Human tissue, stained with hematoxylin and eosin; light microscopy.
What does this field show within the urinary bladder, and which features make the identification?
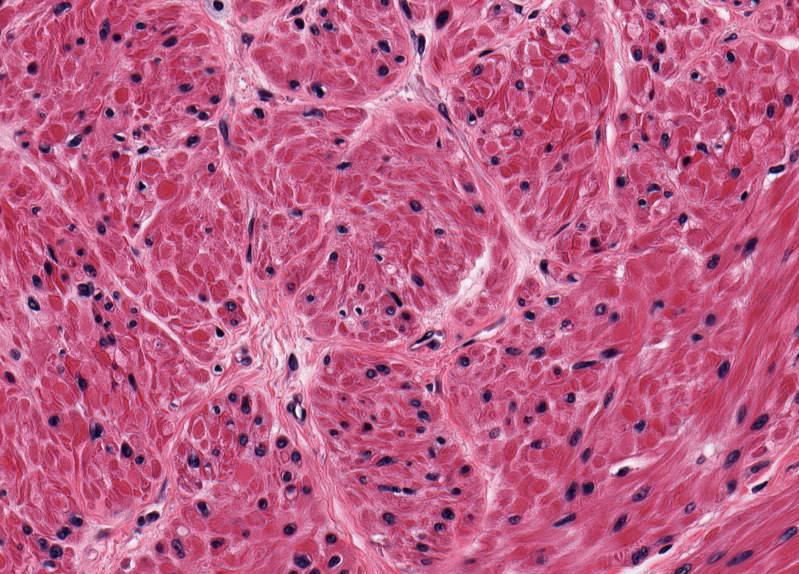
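Part shown: smooth muscle. Bundles separated by thin pale pink connective tissue septa. Cells mostly cut across: rounded to polygonal pink profiles. Lengthwise-cut cells at lower right: elongated nuclei. Cytoplasm strongly eosinophilic.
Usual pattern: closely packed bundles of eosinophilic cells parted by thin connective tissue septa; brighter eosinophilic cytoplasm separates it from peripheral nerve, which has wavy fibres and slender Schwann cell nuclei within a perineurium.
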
